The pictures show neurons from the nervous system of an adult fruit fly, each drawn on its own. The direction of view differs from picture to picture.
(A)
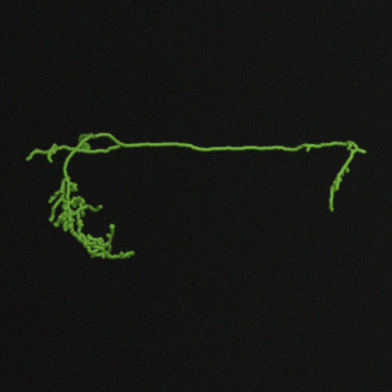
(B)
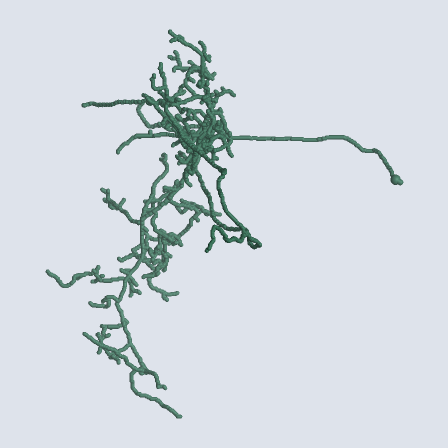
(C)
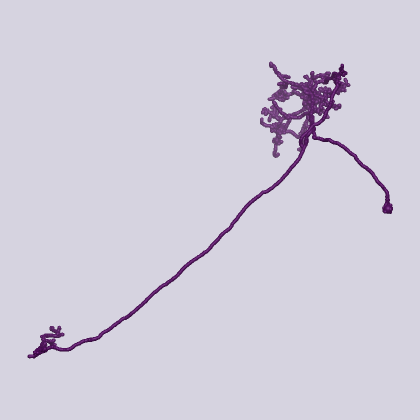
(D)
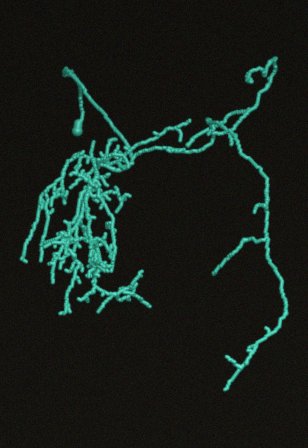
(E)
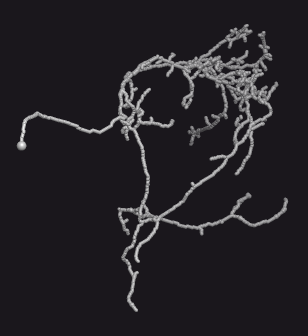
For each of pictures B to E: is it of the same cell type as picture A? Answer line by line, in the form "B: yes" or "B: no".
B: no
C: yes
D: no
E: no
